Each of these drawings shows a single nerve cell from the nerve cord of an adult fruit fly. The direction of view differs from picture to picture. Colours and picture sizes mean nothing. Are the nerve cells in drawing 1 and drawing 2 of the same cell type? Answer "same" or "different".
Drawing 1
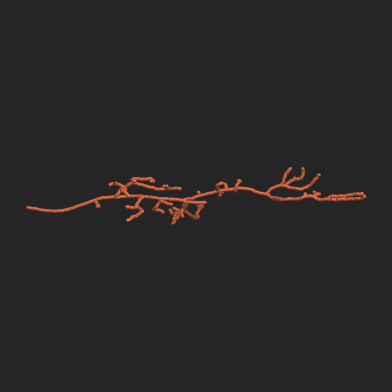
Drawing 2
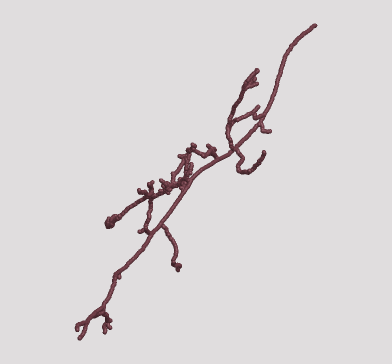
same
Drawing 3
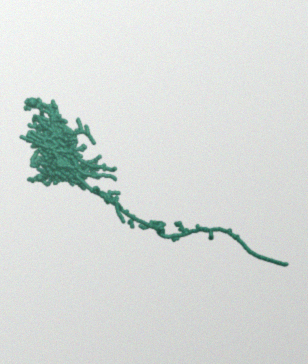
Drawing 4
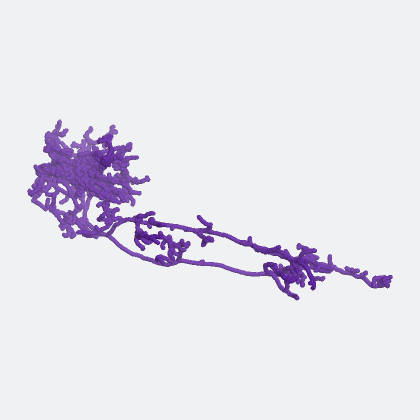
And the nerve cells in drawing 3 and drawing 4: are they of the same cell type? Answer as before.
different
